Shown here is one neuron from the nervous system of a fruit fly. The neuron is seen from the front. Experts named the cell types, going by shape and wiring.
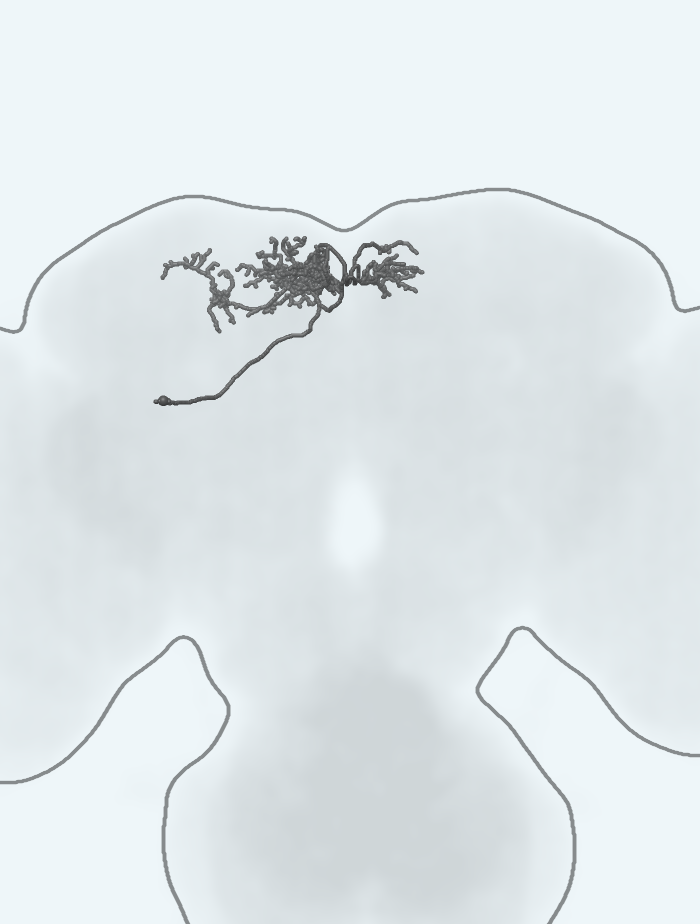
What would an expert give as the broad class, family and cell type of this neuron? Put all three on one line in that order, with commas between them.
central-brain intrinsic neuron, hemilineage VLPa1_medial, SMP161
